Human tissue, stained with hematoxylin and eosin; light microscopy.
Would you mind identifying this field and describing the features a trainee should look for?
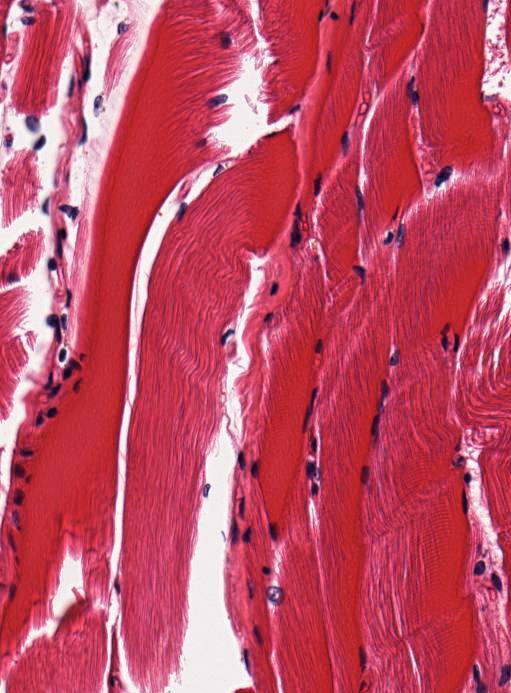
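This is skeletal muscle. Long fibres run side by side, roughly top to bottom, with dark nuclei at the fibre edges rather than the centres.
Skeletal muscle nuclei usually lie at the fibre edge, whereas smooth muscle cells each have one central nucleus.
Cytoplasm stains deep red; the broad fibre at left is more evenly and darkly stained, with fainter striations.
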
